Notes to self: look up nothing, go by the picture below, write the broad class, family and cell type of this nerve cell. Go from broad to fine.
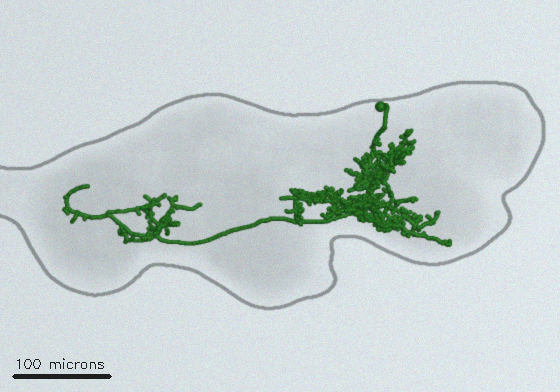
nerve-cord intrinsic neuron; hemilineage 23B; IN23B011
